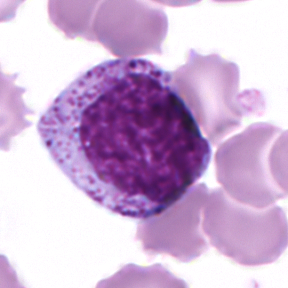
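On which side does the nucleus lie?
The right, leaving a wider band of cytoplasm on the left.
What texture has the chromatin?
Mottled, strand-like, dark purple.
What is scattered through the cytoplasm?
Many small dark purple granules.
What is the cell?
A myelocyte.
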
